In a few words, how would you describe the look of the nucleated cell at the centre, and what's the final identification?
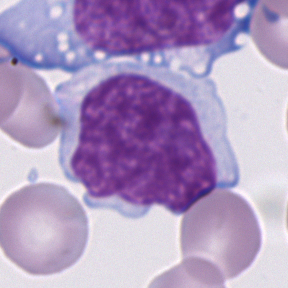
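Look at the nucleated cell at the centre: its outline is irregular and a little wavy, not smoothly round. Small blunt bulges run along the border, easiest to spot on the lower edge. The nucleus is roughly rounded, though its lower border is uneven and slightly notched. You won't find clear vacuoles in the cytoplasm. That's a myeloblast.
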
